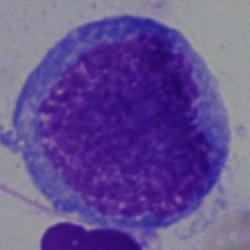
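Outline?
Round, smooth-edged.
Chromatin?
Finely stippled, many small pale spots throughout.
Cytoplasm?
Narrow blue rim around the nucleus; no vacuoles.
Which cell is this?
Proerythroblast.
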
